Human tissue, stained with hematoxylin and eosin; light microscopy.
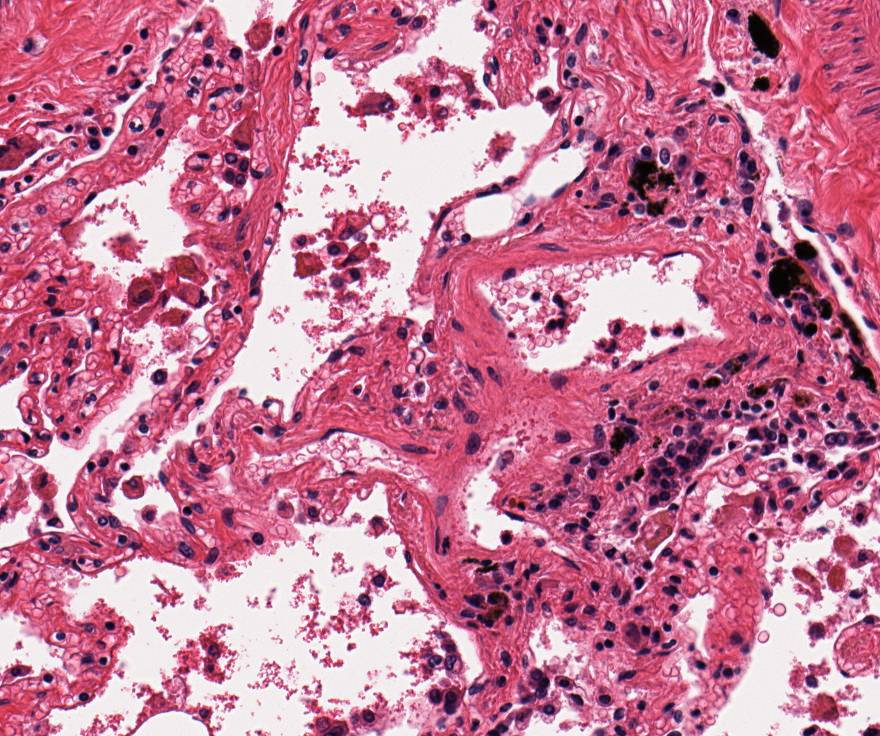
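Lung: thin branching septa form a lace-like net around irregular empty spaces, a thicker pink band crossing centrally. Large rounded cells with granular brownish-pink cytoplasm lie loosely clustered in the spaces, chiefly upper left and lower right. Coarse black pigment marks thickened tissue on the right.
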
